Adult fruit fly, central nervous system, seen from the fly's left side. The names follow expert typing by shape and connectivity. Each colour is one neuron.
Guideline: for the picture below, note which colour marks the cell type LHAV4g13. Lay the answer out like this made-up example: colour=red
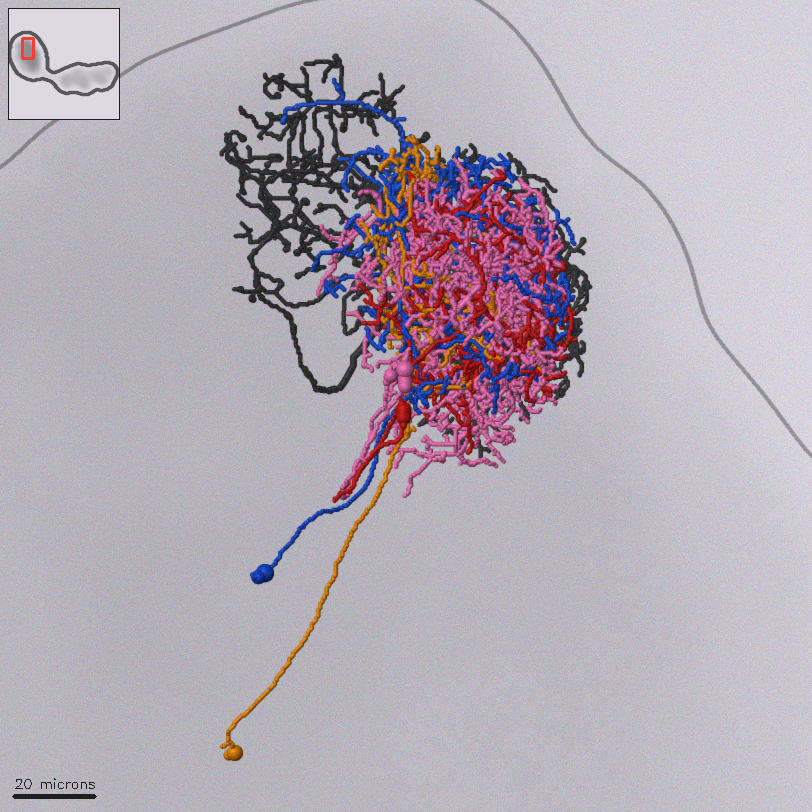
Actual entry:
colour=red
